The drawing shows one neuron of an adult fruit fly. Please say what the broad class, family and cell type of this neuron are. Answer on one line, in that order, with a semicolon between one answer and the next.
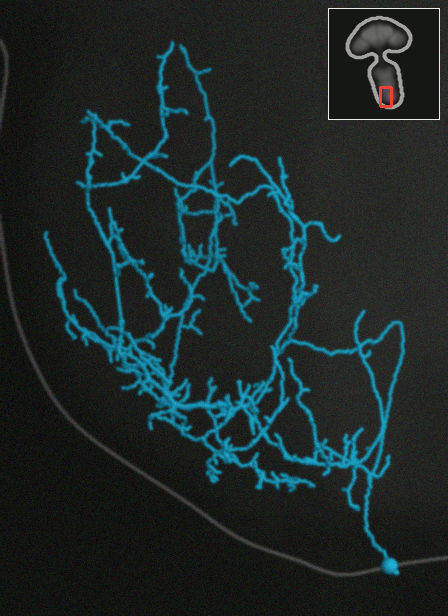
nerve-cord intrinsic neuron; hemilineage 04B; IN04B052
